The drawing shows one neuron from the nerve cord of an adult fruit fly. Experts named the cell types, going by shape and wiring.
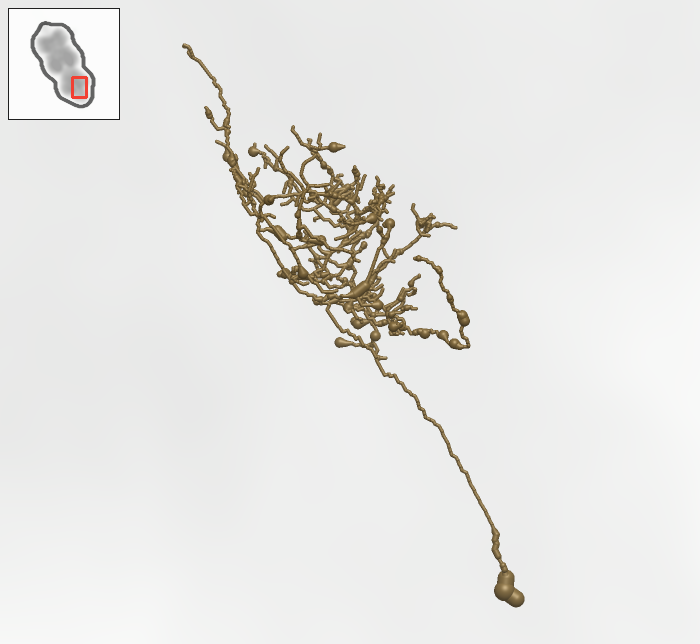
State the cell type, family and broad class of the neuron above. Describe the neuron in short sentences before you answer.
Dozens of branch ends can be seen. As drawn here it is taller than it is wide. It is of cell type IN01B078. The family is hemilineage 01B. This is a nerve-cord intrinsic neuron.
